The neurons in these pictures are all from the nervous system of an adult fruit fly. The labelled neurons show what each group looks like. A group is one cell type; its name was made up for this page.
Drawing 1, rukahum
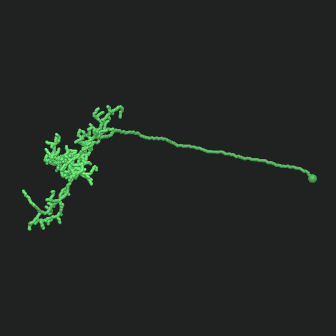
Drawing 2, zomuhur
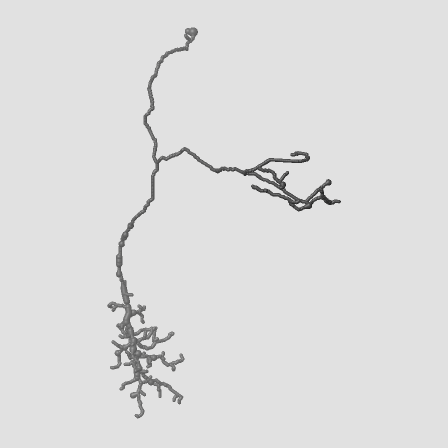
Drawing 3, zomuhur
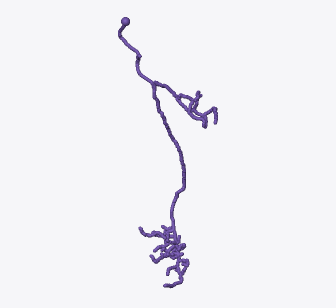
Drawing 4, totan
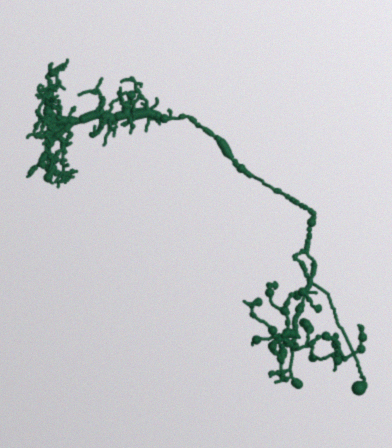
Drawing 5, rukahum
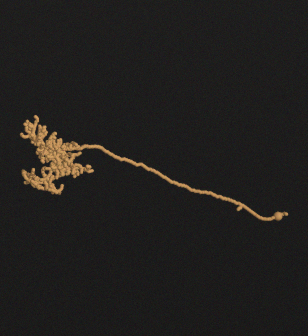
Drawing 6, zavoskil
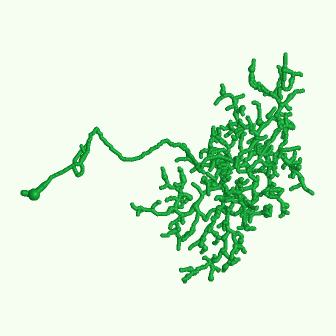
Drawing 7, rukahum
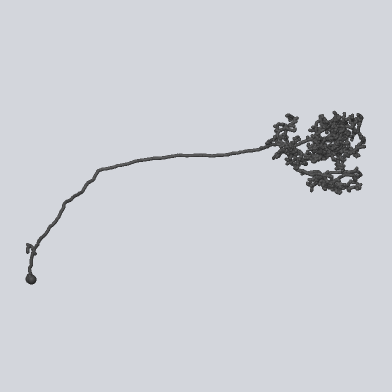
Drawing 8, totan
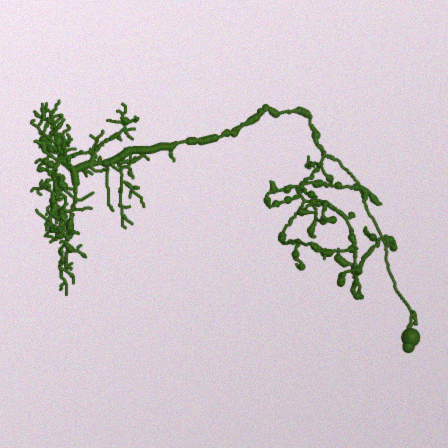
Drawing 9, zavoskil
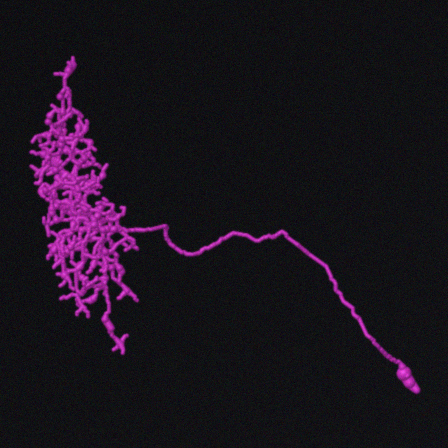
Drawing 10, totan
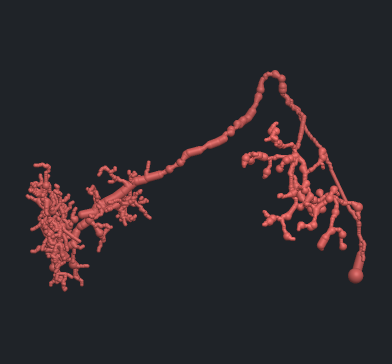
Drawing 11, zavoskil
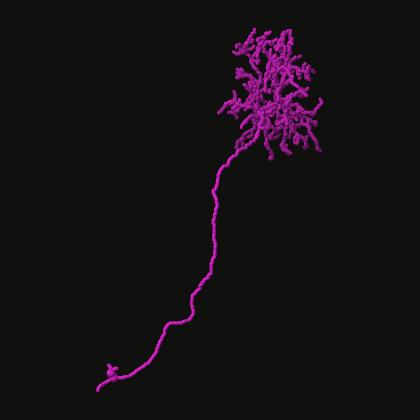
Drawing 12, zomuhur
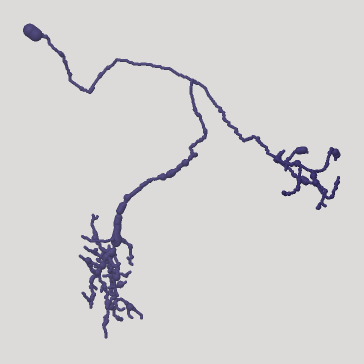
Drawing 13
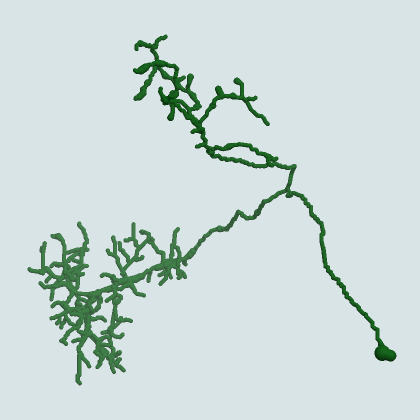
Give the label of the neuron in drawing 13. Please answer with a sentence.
It belongs to totan.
